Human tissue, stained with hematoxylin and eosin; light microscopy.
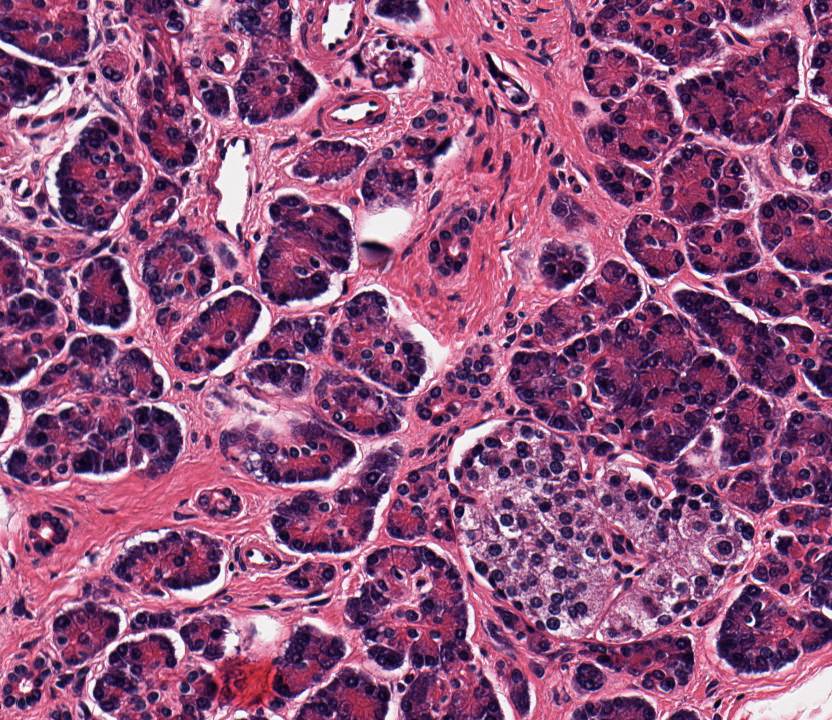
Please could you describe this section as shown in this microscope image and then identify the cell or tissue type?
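Closely packed acini form lobules separated by pink fibrous septa, the broadest running from top centre down toward the middle; the septa are wavy pink collagen without fat cells. Just right of and below centre lies a single large rounded islet, its cells' cytoplasm pale and finely granular, clearly lighter than the surrounding acini, with small round, fairly uniform, evenly scattered nuclei. This is pancreas.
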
